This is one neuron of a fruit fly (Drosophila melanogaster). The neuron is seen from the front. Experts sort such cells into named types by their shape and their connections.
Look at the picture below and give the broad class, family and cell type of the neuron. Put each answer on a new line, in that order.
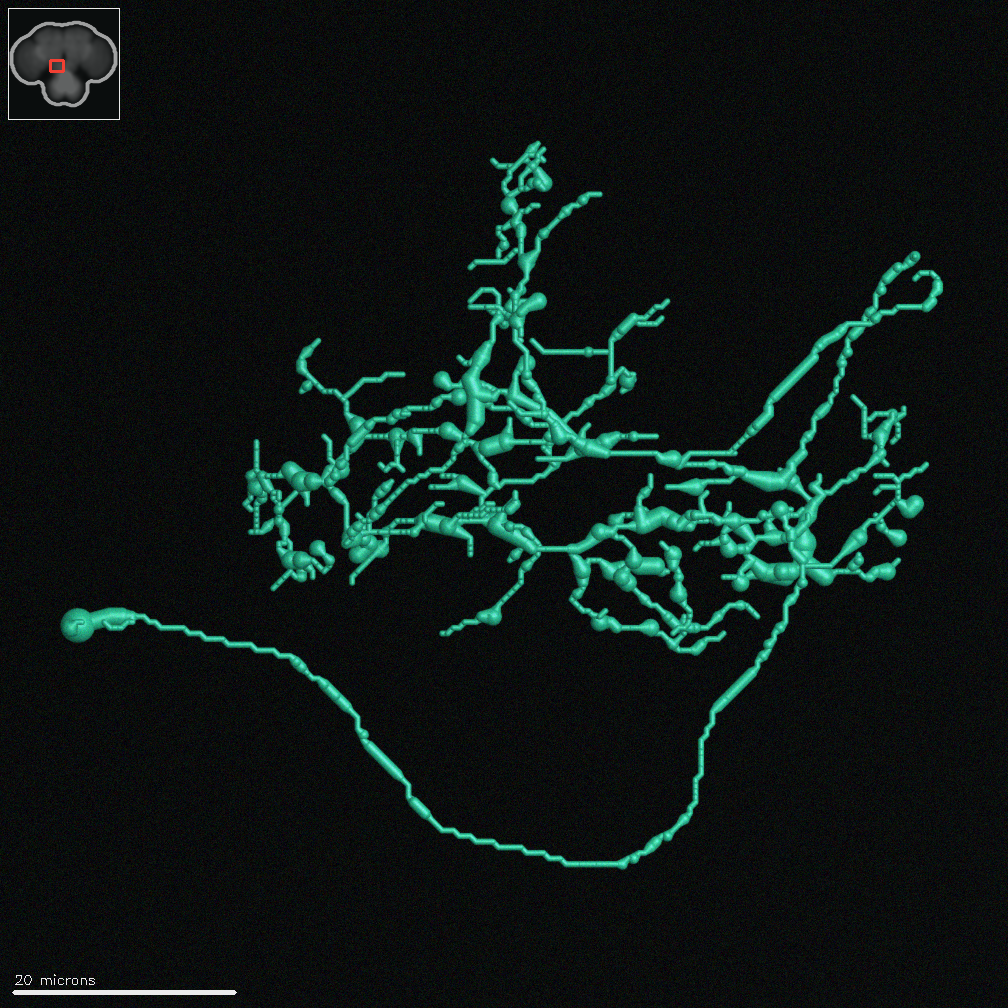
central-brain intrinsic neuron
hemilineage TRdm
GNG319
